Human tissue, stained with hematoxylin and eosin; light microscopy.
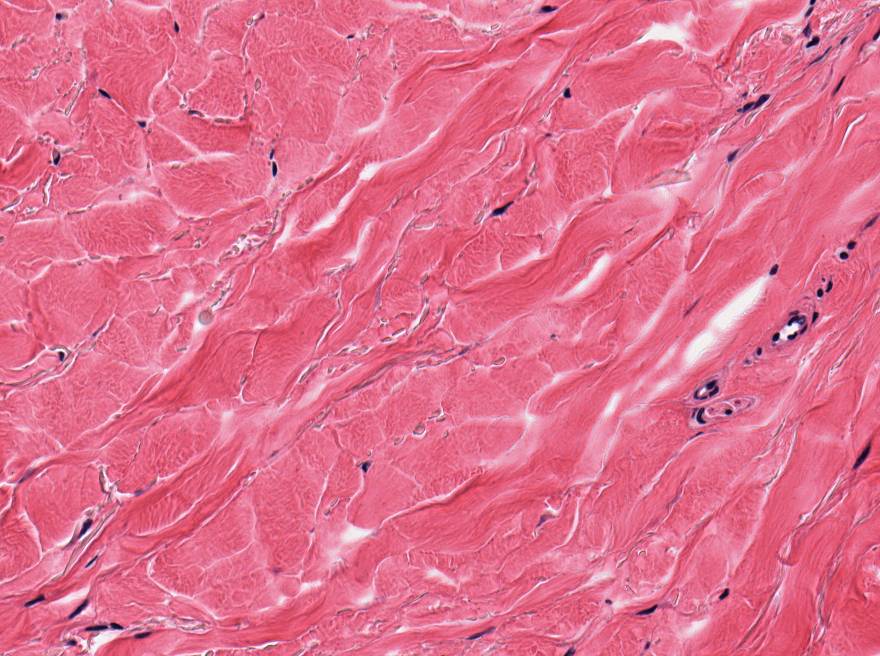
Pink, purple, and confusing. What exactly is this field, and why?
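Dermis makes up this field. Decisive are the sparse nuclei relative to the amount of fibre and a few small thin-walled vessels between the fibres in the right middle.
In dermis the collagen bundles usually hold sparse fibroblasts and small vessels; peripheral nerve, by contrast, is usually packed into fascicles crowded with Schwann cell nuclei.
In the upper left corner the fibres are cut across into closely packed polygonal profiles, and no fat cells are present.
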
